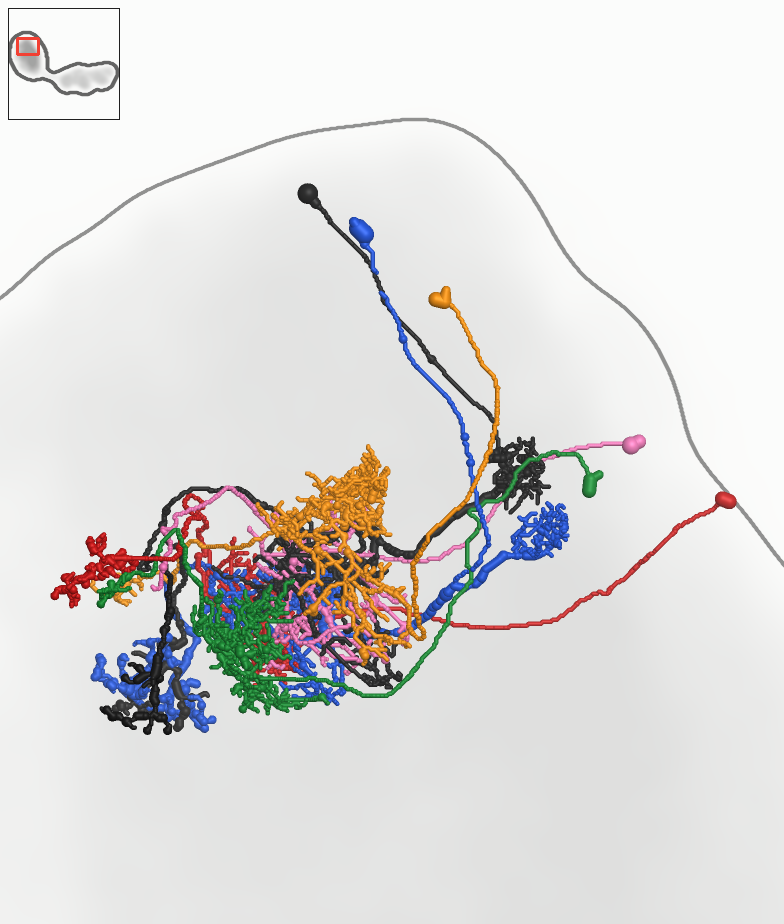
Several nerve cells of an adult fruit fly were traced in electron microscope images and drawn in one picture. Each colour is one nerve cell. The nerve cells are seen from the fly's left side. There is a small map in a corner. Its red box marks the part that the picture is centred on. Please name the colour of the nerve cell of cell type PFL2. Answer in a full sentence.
The colour is black.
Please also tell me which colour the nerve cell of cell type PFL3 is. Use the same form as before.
The colour is blue.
